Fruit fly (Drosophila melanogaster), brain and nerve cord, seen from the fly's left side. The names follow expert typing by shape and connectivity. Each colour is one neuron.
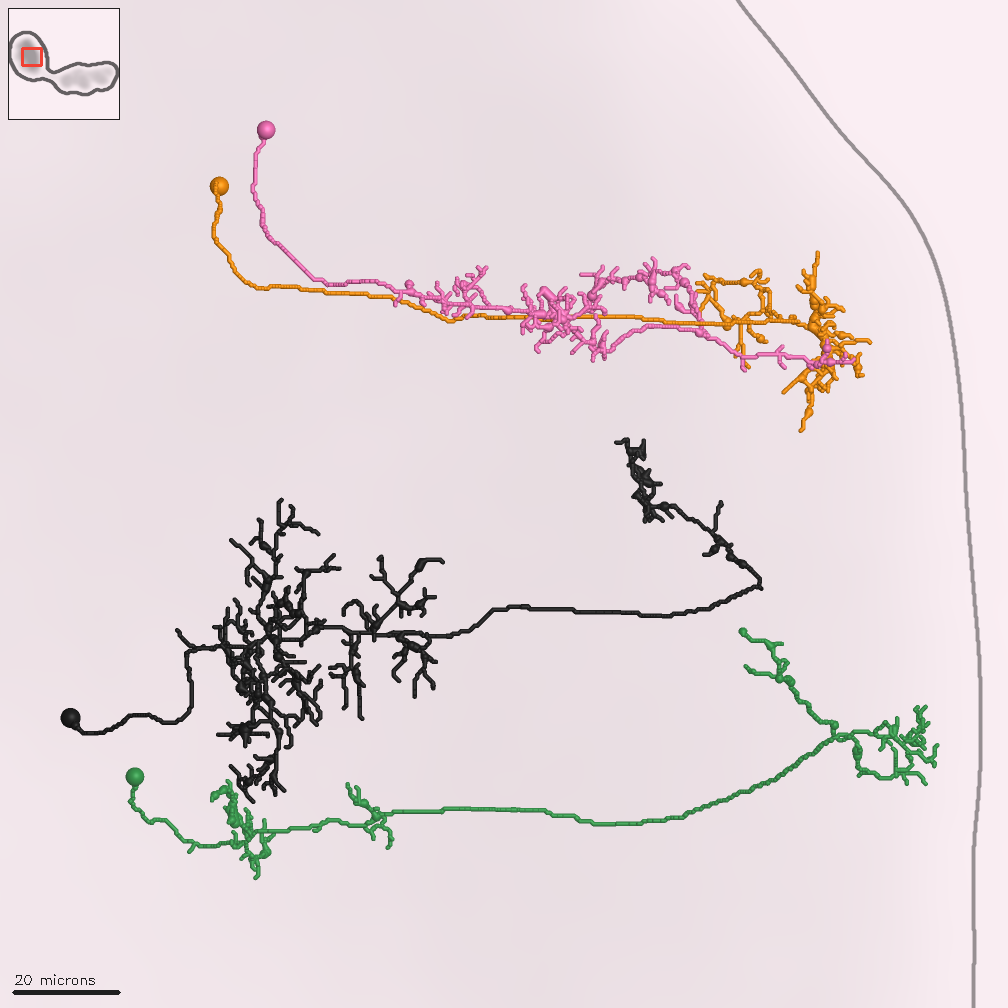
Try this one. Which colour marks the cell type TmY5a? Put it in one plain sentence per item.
The colour is pink.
